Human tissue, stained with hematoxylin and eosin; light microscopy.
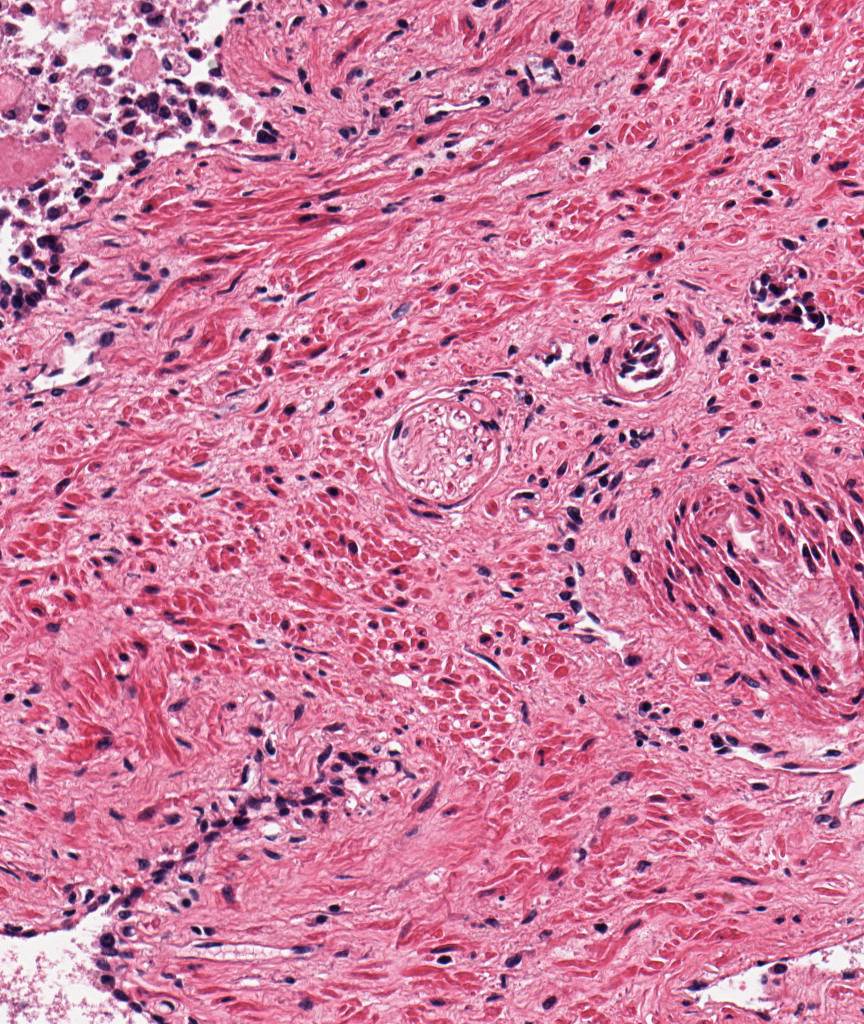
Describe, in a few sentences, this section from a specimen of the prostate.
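Pink smooth muscle bundles run in interlacing directions across the whole field. Most nuclei are small, dark and elongate, lying along the fibres. Just above the centre is a rounded structure outlined by a thin concentric rim. No fat cells are seen.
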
